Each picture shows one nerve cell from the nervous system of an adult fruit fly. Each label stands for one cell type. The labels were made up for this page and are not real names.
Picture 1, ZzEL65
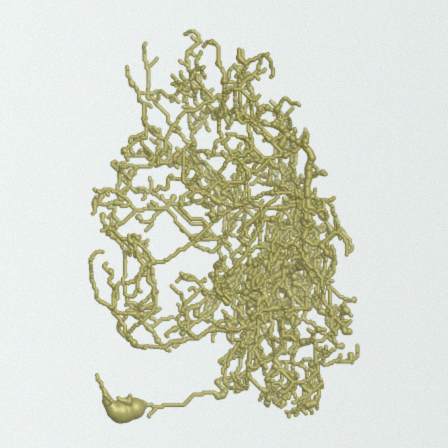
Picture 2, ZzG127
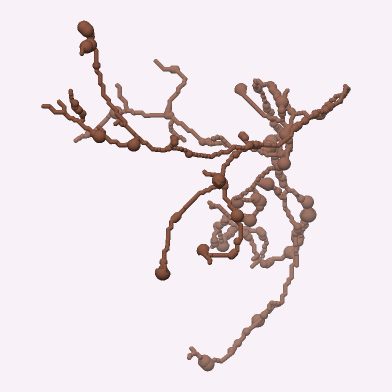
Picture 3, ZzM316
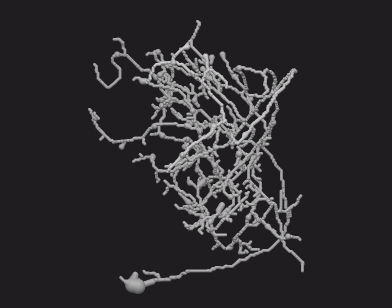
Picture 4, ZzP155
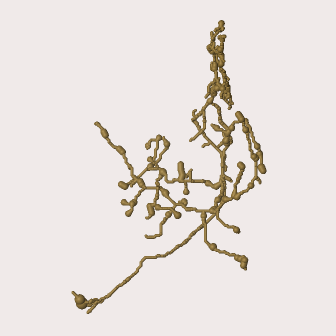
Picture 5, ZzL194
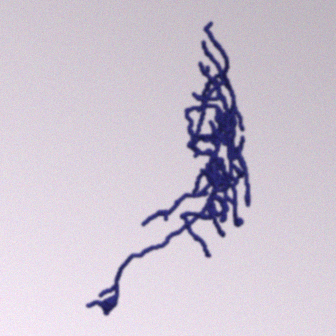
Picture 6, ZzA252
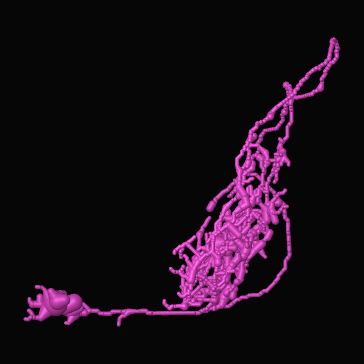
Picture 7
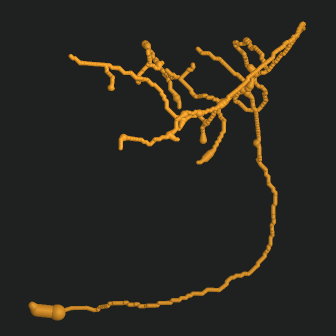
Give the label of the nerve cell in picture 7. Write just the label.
ZzG127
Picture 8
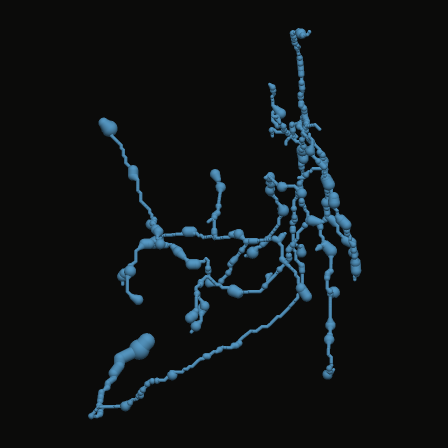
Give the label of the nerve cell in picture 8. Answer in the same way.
ZzP155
